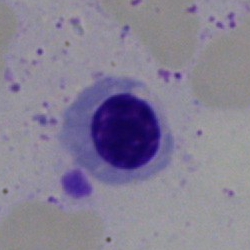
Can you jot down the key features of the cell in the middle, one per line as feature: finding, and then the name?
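Outline: irregular, somewhat angular, not smoothly round
Nucleus: off-centre, toward the right, it seems
Cytoplasm: rim wider left of the nucleus than right
Granules: none that I can see
Name: erythroblast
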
